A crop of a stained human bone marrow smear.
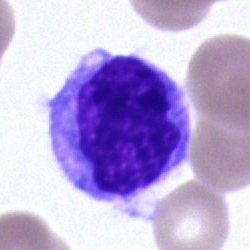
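Monocyte, in the middle. Its roughly round outline has a slightly uneven, frayed edge. The nucleus fills most of the cell, off-centre to the right; its dark purple chromatin is coarsely clumped, with paler patches between. See how the cytoplasm rim is widest on the left.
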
